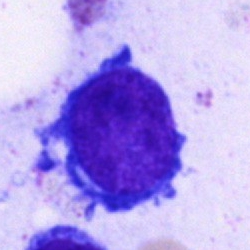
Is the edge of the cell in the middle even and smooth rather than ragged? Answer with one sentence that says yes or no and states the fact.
No, the cell lacks a smooth edge; its outline is rough.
